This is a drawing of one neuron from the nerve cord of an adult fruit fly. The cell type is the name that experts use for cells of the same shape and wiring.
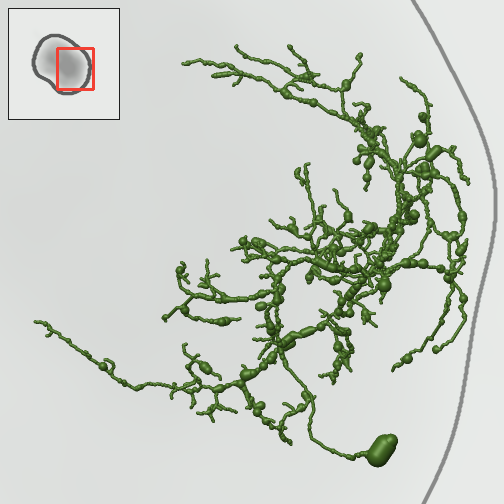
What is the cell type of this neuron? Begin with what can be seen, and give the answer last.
In this view it is about as wide as it is tall. Its broad class is nerve-cord intrinsic neuron. The cell type is IN03A065.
